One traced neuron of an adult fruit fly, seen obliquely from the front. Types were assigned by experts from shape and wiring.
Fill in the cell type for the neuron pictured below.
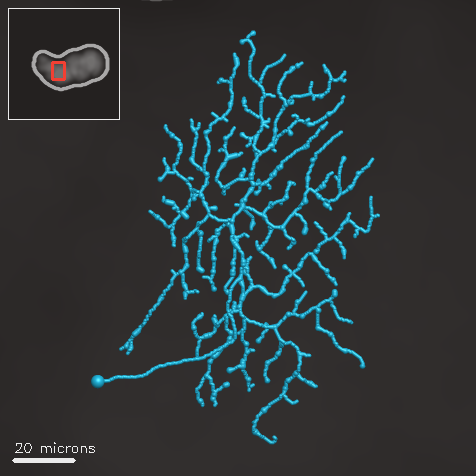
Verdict: Dm18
